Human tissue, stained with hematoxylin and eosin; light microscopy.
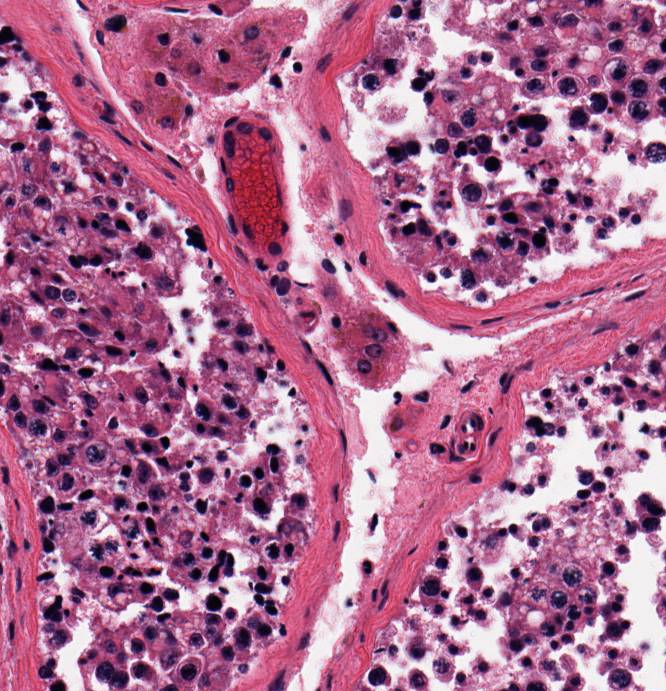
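Testis. Some polygonal cells in the top-centre cluster hold brown granular pigment. In the compartments, small round cells with dark condensed nuclei mix with larger cells whose round nuclei show nucleoli. Right-hand compartments hold loosely scattered cells with many white spaces between them.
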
